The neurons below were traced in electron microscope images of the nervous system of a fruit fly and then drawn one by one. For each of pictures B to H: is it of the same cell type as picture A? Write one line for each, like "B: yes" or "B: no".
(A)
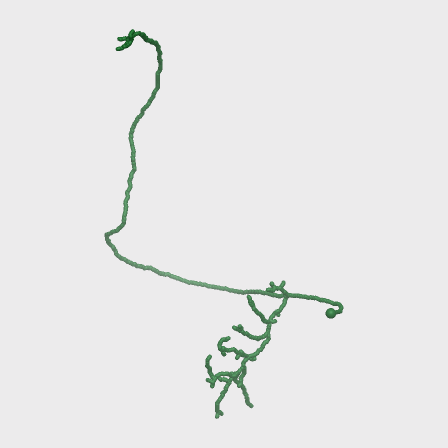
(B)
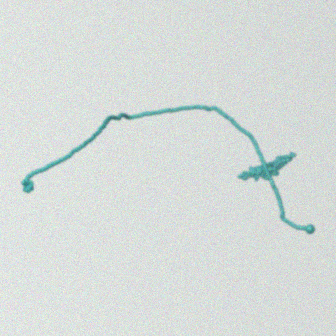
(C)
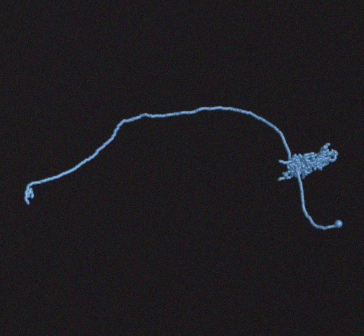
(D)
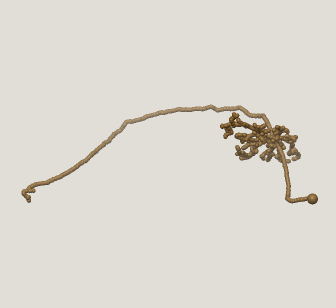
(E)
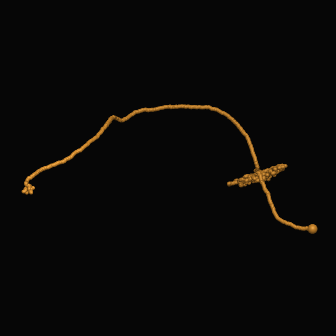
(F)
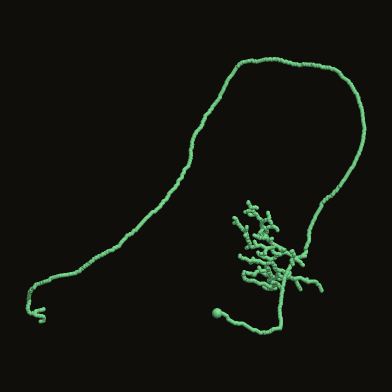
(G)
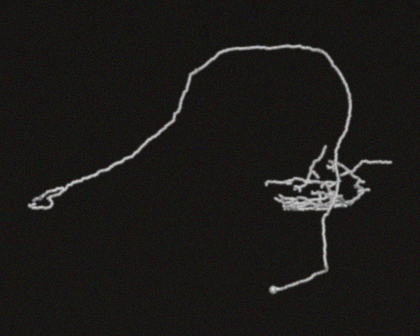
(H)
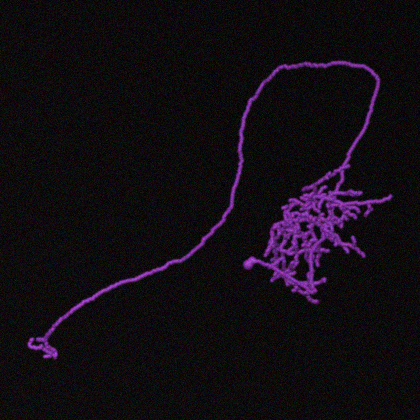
B: no
C: no
D: no
E: no
F: no
G: yes
H: no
